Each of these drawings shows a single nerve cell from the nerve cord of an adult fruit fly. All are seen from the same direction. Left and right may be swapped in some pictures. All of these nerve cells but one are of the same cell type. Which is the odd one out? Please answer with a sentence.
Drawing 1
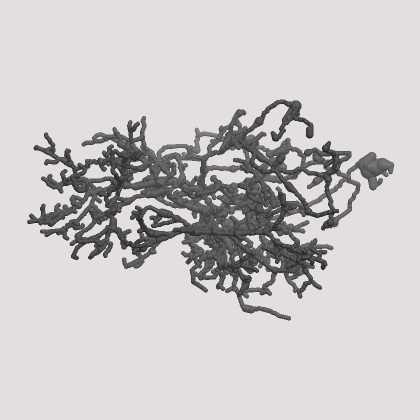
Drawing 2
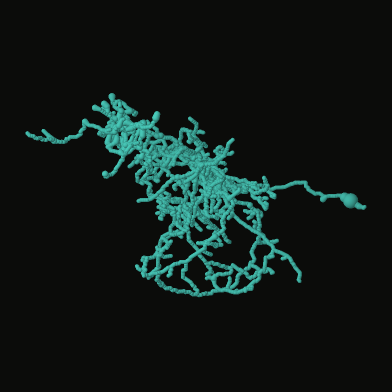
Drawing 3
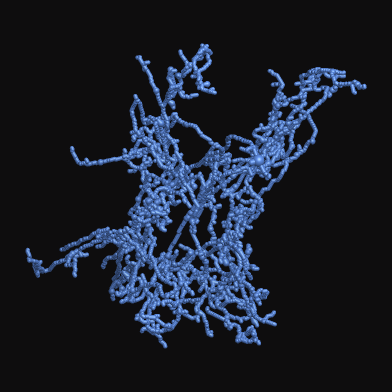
Drawing 3 shows a nerve cell of another cell type.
